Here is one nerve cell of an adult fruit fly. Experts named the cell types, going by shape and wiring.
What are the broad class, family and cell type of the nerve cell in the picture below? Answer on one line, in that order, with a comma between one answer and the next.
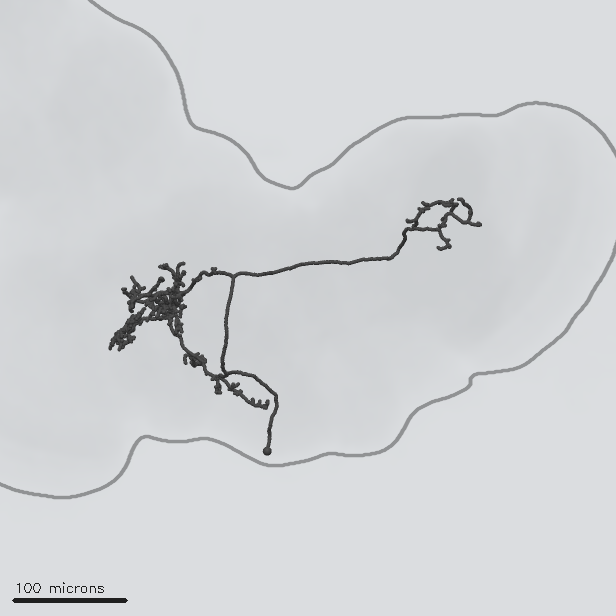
central-brain intrinsic neuron, hemilineage LALv1_ventral, CB2674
